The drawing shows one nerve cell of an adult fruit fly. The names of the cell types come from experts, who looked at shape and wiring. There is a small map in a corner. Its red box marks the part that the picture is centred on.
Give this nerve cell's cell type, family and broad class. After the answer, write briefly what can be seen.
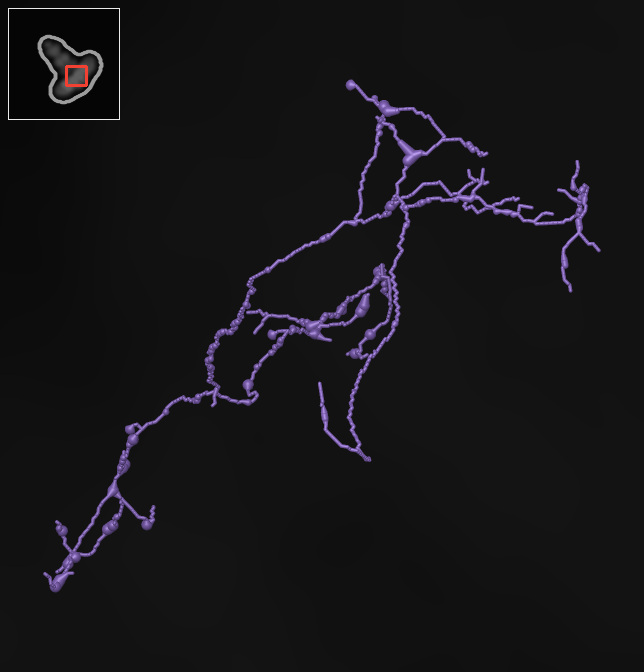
Its cell type is PS008_a3. Its family is hemilineage SMPad2. This is a central-brain intrinsic neuron. No cell body is drawn. In this view it is about as wide as it is tall.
